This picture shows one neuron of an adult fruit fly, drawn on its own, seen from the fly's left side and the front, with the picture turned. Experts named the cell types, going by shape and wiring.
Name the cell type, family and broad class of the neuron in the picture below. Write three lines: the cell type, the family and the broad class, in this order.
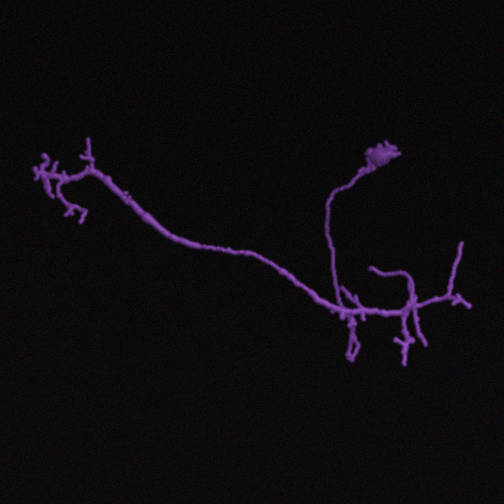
IN06B065
hemilineage 06B
nerve-cord intrinsic neuron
